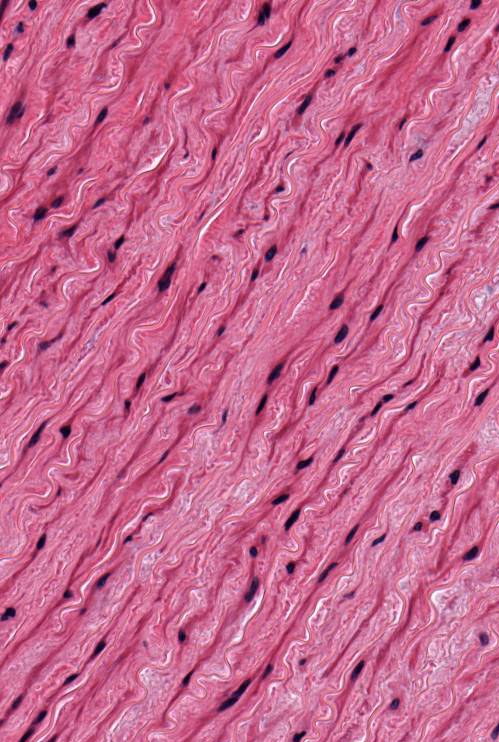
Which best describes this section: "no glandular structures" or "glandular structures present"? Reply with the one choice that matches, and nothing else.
No glandular structures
